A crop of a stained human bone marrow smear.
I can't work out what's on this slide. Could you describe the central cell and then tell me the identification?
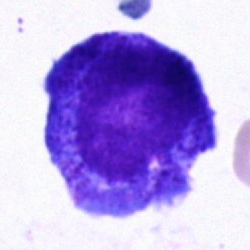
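The nucleus lies toward the top of the cell, so a wider band of cytoplasm sits below it. Its chromatin is dark purple, with a paler patch near the centre of the nucleus. The cytoplasm stains deep blue, and in the lower band it looks mottled with small pale patches. This is a promyelocyte.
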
